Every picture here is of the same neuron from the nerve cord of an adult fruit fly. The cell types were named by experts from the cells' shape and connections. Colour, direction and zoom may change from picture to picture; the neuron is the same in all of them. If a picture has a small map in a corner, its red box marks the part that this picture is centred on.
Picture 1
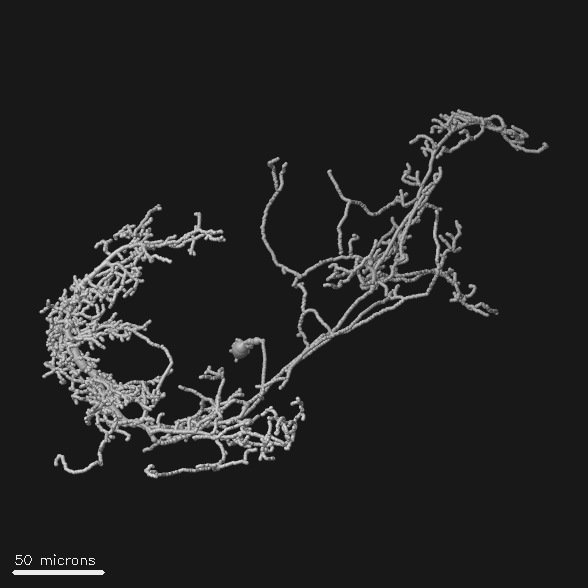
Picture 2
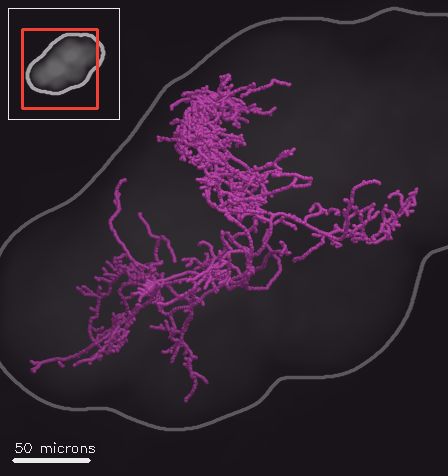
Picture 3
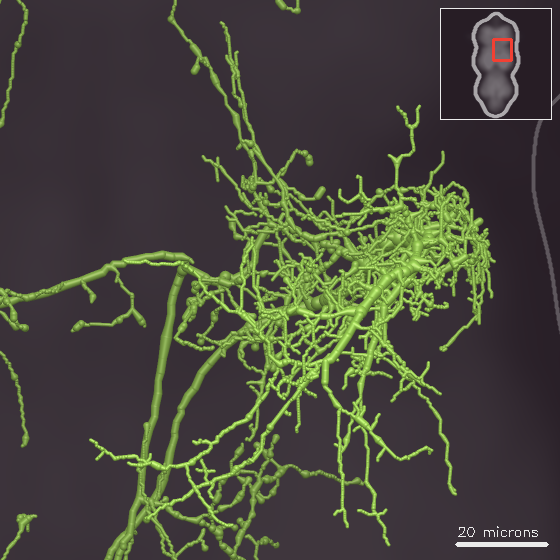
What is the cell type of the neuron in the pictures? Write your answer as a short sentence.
The cell type is IN05B001.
